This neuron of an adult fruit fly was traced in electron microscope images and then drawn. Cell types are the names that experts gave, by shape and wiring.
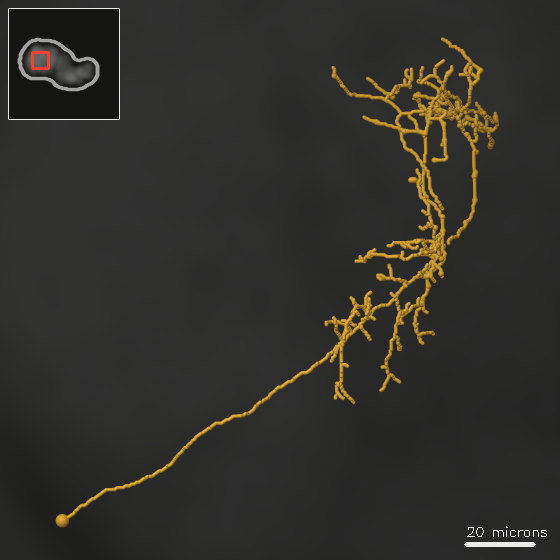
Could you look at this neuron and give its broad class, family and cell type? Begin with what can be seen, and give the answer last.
Its cell body lies at the lower left of the picture. From top to bottom in the picture it spans about 140 microns. Dozens of branch ends can be seen. It is a central-brain intrinsic neuron. Its family is hemilineage VESa1. It is of cell type VES101.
